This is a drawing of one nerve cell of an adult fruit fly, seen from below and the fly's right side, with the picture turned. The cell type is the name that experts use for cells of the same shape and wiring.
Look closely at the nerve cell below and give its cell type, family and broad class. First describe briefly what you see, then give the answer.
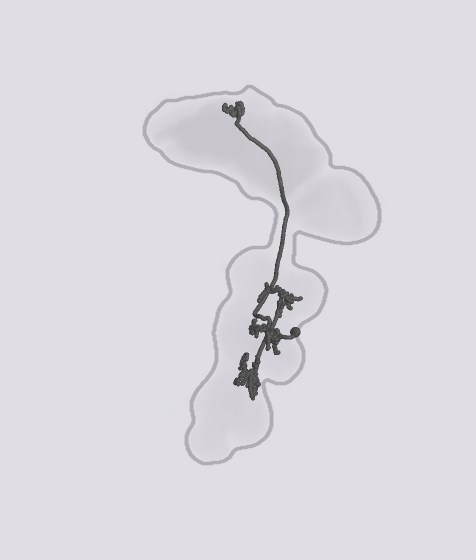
The cell body can be seen in the middle of the picture. As drawn here it is more than twice as tall as it is wide. Its cell type is AN08B028. The family is hemilineage 08B. Its broad class is ascending neuron.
